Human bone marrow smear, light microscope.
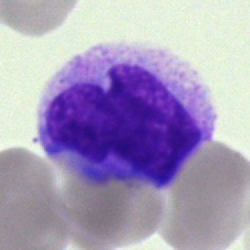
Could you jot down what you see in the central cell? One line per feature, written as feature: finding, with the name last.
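Outline: roughly round
Nucleus: a notch in its upper edge
Position: nucleus toward the bottom, most cytoplasm above it
Chromatin: dark purple and clumped
Name: monocyte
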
